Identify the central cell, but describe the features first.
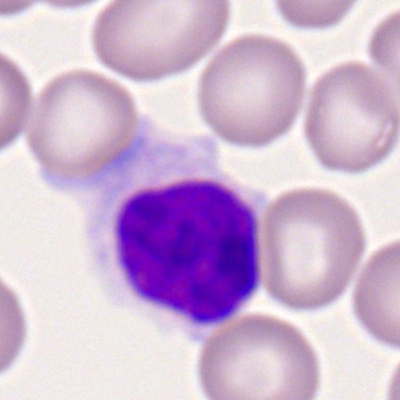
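Let me start with the chromatin: dense and dark purple, with darker clumped patches. I can't make out any nucleoli in the nucleus. The cytoplasm looks pale lavender-blue. The outer edge, though, is irregular and ragged rather than smooth. So, my answer: this is a lymphocyte.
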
